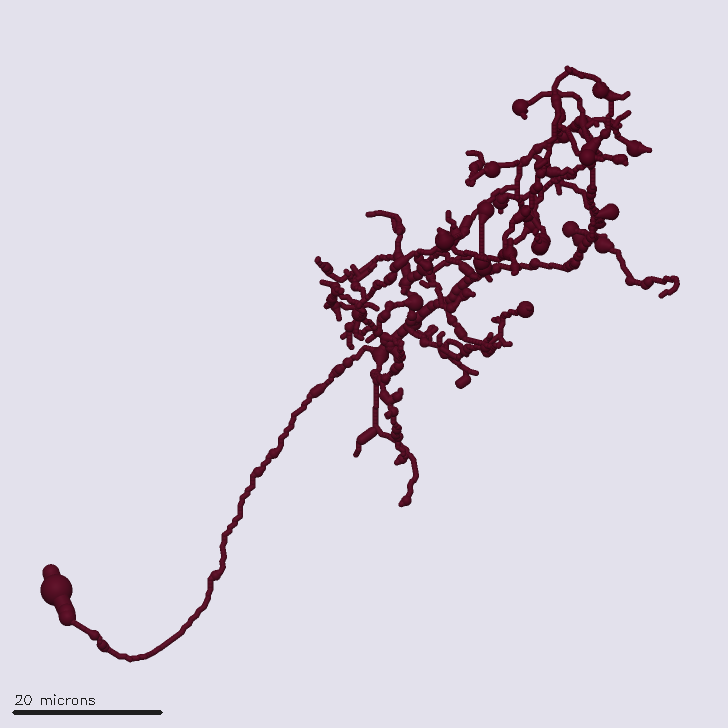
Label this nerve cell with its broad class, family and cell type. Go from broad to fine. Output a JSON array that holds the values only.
["central-brain intrinsic neuron", "hemilineage SLPal3_and_SLPal4_dorsal", "SLP179_a"]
